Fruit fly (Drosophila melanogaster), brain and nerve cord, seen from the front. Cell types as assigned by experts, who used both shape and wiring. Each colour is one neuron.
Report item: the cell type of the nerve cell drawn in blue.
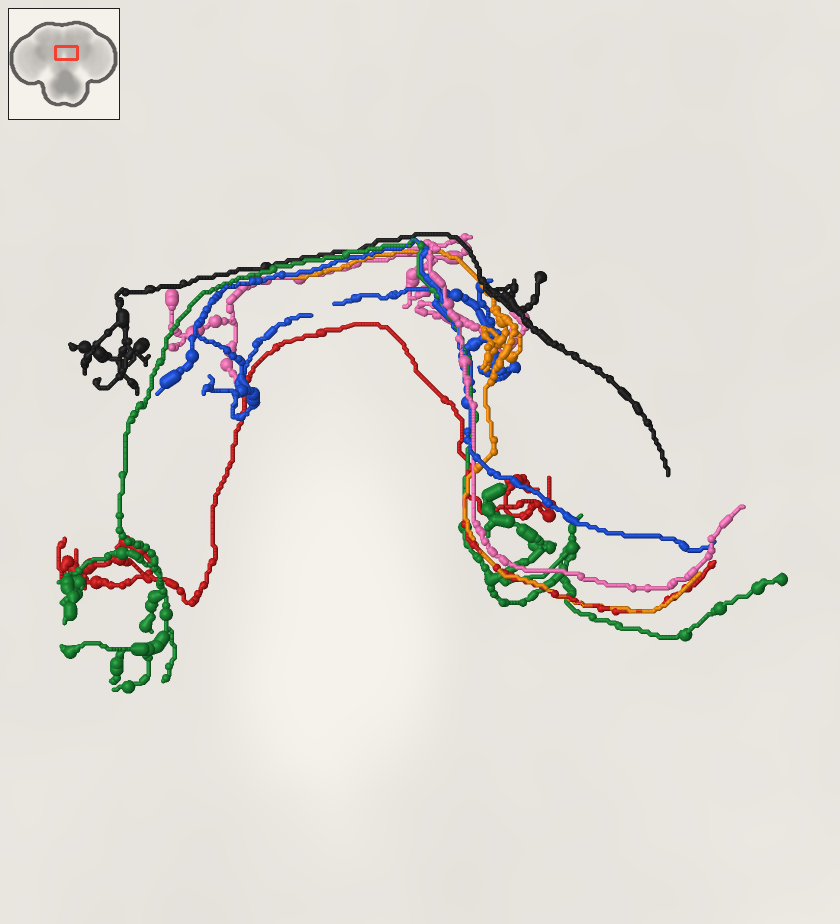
ORN_DM2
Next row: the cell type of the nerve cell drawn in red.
ORN_VC4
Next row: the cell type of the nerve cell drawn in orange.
ORN_DM5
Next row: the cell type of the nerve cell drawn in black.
ORN_DM6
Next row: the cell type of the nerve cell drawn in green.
ORN_VA2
